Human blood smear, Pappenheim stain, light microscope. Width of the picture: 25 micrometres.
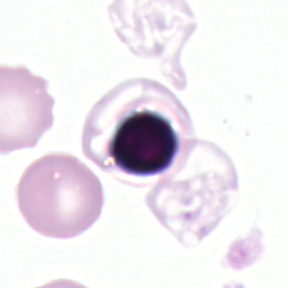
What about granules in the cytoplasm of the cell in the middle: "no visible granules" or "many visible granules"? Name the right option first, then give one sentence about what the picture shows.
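No visible granules. The cytoplasm shows no granules.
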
